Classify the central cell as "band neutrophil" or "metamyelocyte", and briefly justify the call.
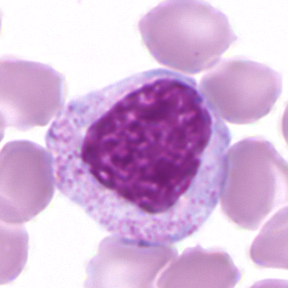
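The cell is a metamyelocyte. Taking each feature in turn: the nucleus is off-centre, displaced toward the upper right of the cell. Its chromatin is dark purple and clumped, with paler streaks between the clumps. A moderate rim of pale blue-grey cytoplasm surrounds it. Many fine pink-purple granules are scattered throughout that cytoplasm.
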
